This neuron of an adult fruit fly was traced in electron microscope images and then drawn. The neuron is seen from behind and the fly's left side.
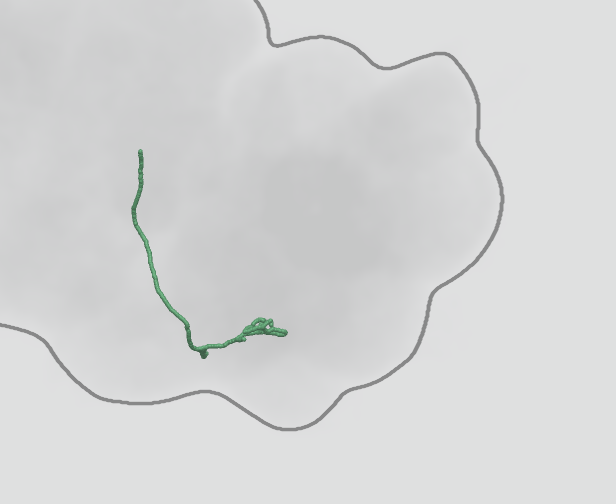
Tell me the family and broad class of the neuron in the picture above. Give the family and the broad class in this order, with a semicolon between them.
class mechanosensory tactile; sensory neuron entering the nerve cord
